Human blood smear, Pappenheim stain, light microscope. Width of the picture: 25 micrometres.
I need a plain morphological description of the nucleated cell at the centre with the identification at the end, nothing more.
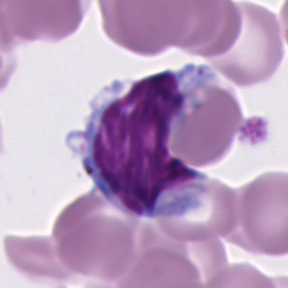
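The nucleus occupies most of the cell. Its chromatin is dark purple and streaky, laid out in strands. No distinct nucleoli can be made out within it. The cytoplasm lacks distinct coarse granules. The cell is a typical lymphocyte.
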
